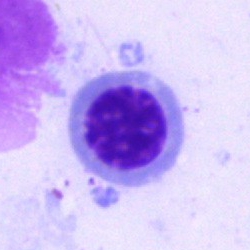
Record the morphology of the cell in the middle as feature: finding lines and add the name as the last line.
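Nucleus: roughly central, cytoplasm showing on all sides
Chromatin: dark, coarsely clumped, small paler patches between clumps
Nucleoli: none visible
Vacuoles: none in the cytoplasm
Name: erythroblast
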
